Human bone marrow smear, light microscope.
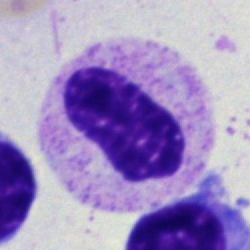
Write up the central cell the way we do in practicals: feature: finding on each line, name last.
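Nucleus: elongated, running diagonally from upper left to lower right
Chromatin: dark purple, densely stained
Cytoplasm: abundant, pale pink-lilac
Granules: fine, lilac, scattered throughout the cytoplasm
Name: band neutrophil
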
